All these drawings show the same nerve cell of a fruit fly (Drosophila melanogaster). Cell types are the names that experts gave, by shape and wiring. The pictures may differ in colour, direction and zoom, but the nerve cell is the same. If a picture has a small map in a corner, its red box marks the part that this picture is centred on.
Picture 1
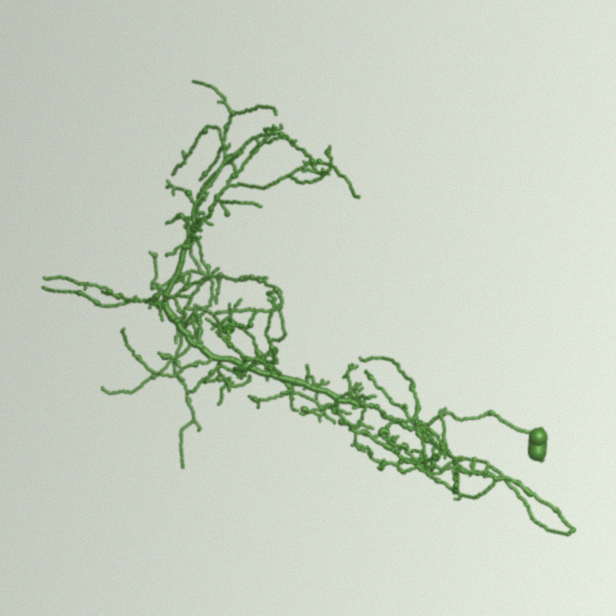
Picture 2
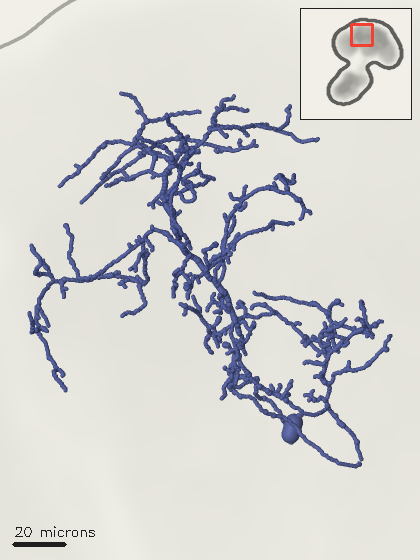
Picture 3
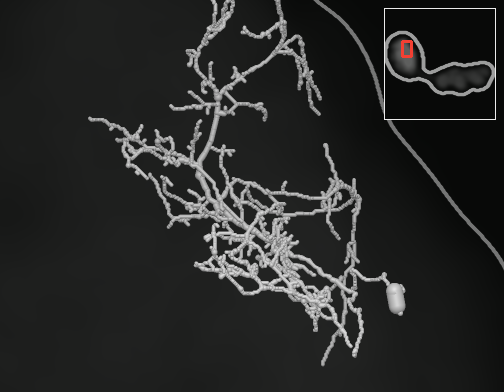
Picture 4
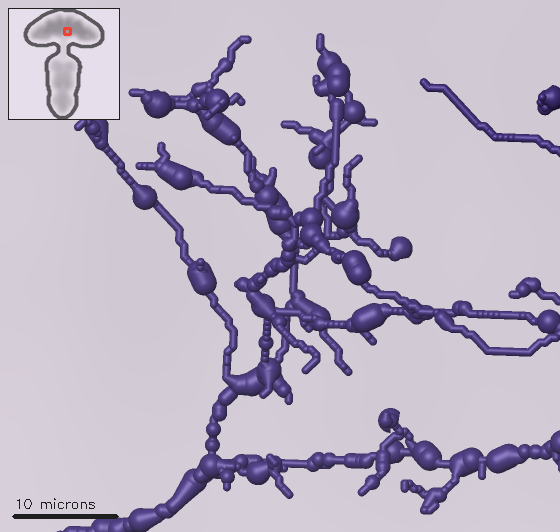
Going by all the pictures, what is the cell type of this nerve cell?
CL356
